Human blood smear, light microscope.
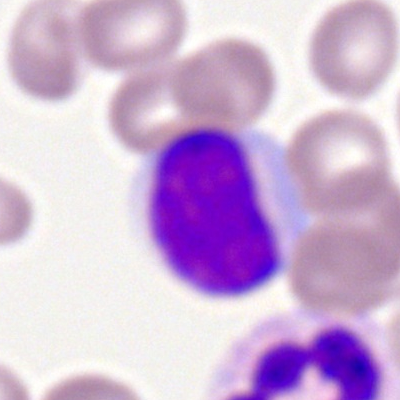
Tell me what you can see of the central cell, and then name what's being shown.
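The nucleus occupies most of the cell. Its chromatin is dense and deep purple, broken by a few paler patches. The cytoplasm contains no visible granules. The outline is smooth, with no surface projections. This cell is a lymphocyte.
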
